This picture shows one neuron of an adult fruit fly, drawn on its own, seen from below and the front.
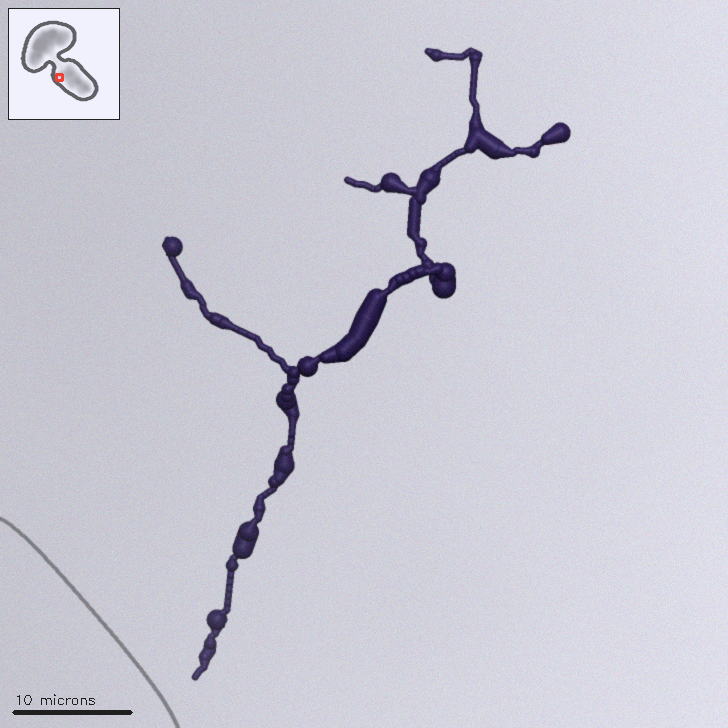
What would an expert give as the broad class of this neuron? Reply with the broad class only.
sensory neuron entering the nerve cord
